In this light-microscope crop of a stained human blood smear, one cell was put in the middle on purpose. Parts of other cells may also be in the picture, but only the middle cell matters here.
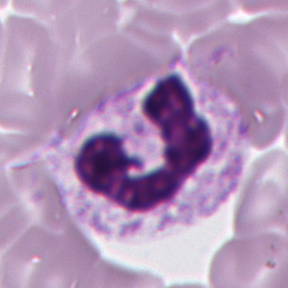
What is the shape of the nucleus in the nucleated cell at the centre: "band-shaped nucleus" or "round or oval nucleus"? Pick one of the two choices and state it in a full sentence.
Within this cell, the nucleus runs as one curved band without separate lobes.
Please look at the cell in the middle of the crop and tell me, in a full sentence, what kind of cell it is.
The centrally placed cell is classified as a neutrophil.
